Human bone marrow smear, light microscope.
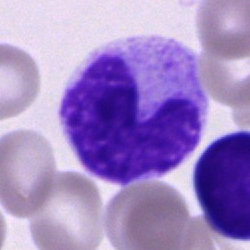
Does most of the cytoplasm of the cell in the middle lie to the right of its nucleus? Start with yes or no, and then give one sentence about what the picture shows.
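Yes. The cytoplasm is pale lilac and lies mostly in the upper right, within the notch.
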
